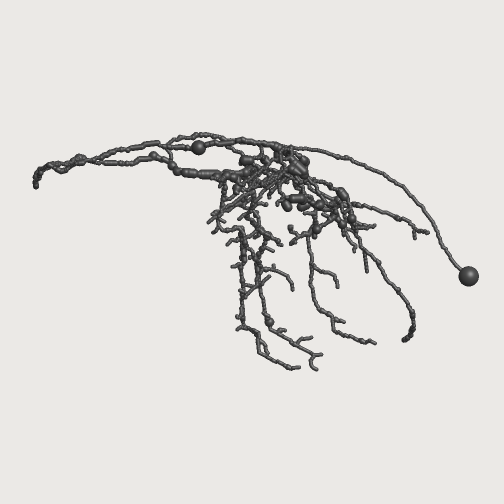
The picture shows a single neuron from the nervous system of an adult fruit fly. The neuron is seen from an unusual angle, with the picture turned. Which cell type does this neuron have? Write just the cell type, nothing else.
CB1387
